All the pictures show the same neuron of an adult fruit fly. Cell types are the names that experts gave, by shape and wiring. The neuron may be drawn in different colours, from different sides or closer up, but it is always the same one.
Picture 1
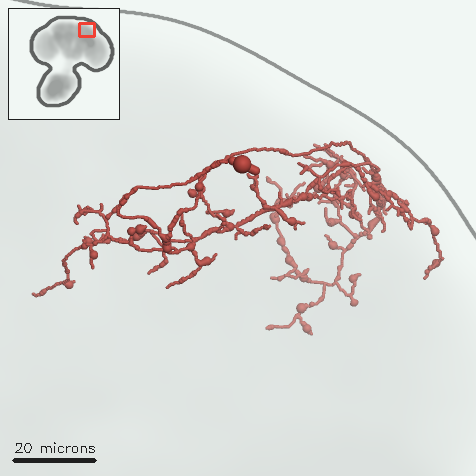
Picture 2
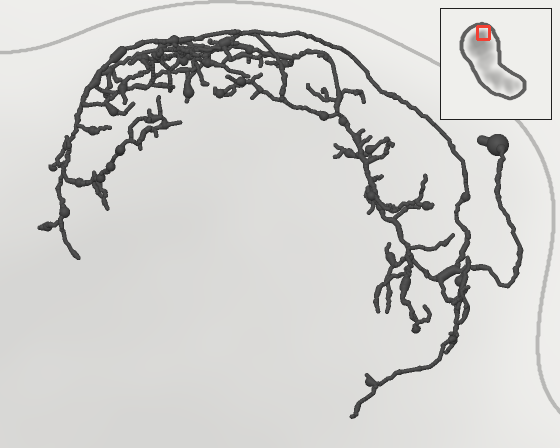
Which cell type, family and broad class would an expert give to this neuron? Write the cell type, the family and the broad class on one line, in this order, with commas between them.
SLP311, hemilineage LHd2, central-brain intrinsic neuron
